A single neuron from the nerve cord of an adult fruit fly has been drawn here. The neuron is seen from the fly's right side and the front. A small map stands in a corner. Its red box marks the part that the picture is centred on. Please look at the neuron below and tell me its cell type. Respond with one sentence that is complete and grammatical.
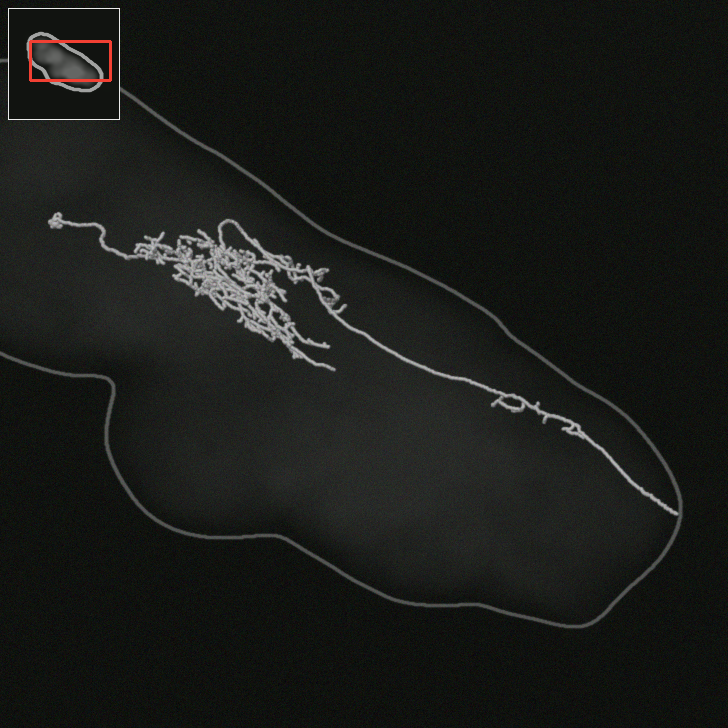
On the level of cell type, this neuron is AN06A026.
